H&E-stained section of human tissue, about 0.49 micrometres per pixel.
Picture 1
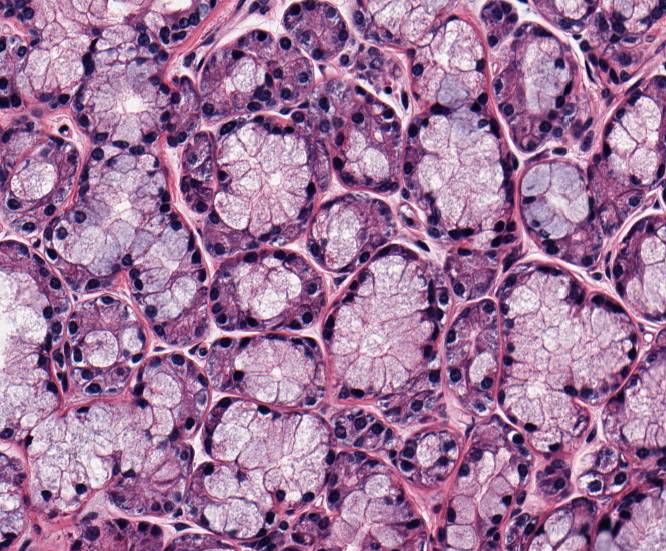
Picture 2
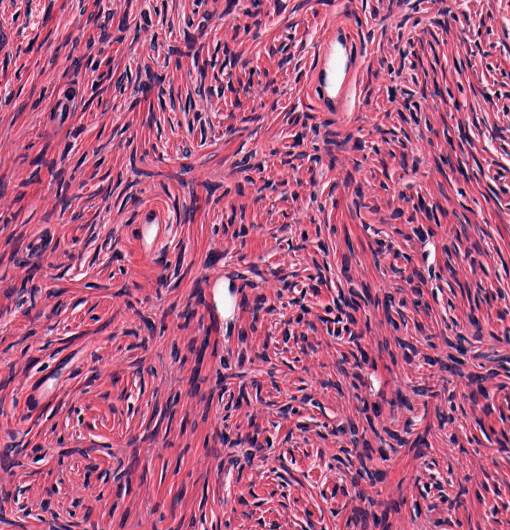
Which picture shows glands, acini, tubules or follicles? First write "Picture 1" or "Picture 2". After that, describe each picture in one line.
Picture 1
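In picture 1: Rounded glandular acini lie closely packed across the whole field, separated only by thin strands of connective tissue.
In picture 2: No epithelium or glands are present anywhere in the field.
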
